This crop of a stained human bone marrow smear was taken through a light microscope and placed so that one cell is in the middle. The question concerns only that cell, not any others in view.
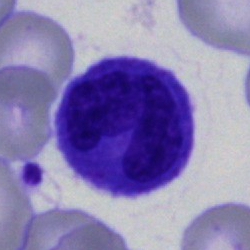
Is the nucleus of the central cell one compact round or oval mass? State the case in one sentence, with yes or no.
No, there is a curved band-shaped nucleus without separate lobes, not a round or oval one.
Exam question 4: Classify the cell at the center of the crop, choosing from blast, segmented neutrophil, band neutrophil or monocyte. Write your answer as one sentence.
The middle of this crop is occupied by a monocyte.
